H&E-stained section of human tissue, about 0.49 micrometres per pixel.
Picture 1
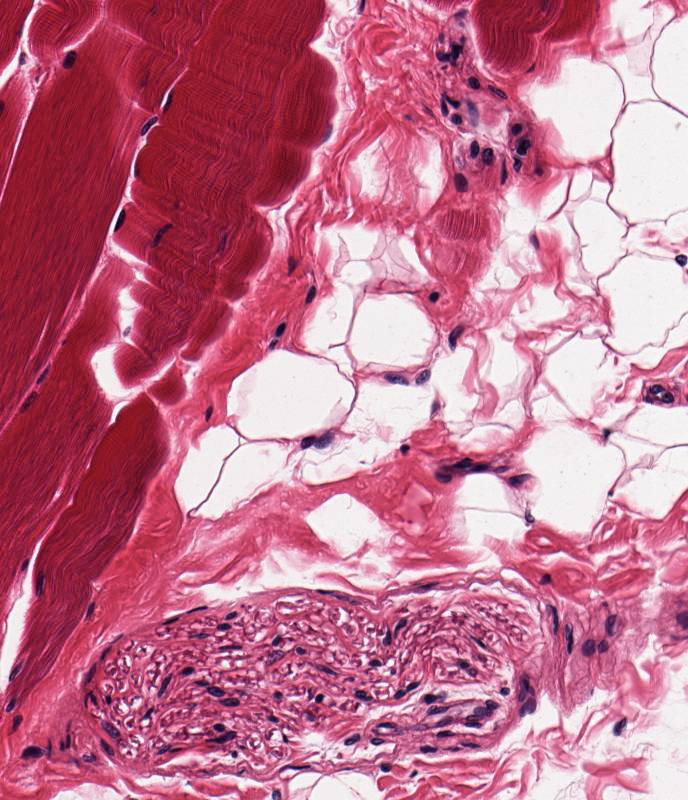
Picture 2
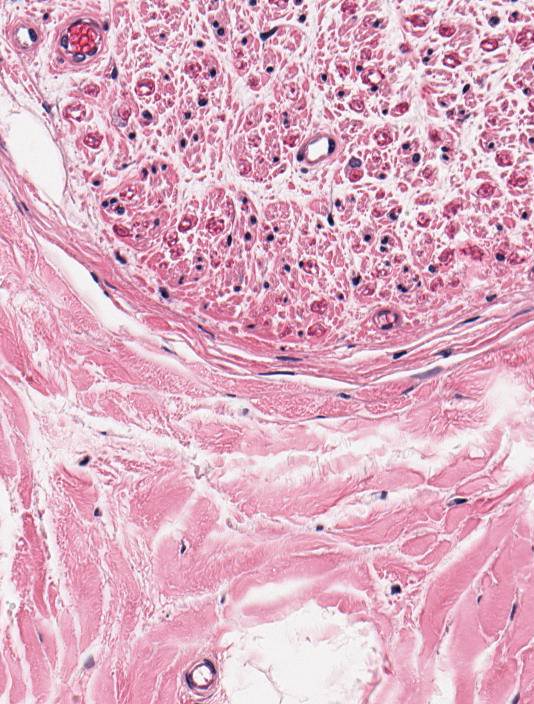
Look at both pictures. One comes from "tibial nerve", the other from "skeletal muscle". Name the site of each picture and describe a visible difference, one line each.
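Picture 1 shows tissue from the skeletal muscle. The muscle fibres are cut lengthwise and run obliquely from the top of the field down towards the lower left.
Picture 2 shows tissue from the tibial nerve. Inside the fascicle, the nerve fibres are cut across and appear as many small round pink profiles.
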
